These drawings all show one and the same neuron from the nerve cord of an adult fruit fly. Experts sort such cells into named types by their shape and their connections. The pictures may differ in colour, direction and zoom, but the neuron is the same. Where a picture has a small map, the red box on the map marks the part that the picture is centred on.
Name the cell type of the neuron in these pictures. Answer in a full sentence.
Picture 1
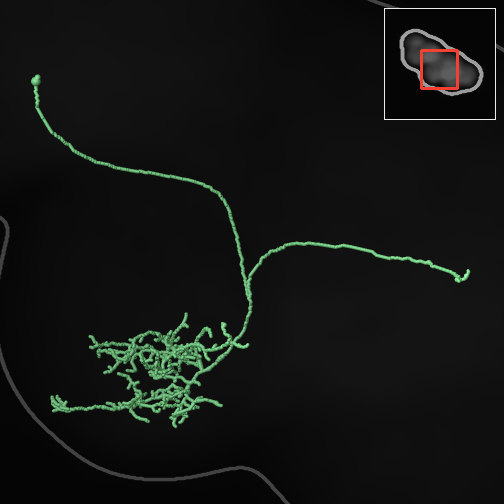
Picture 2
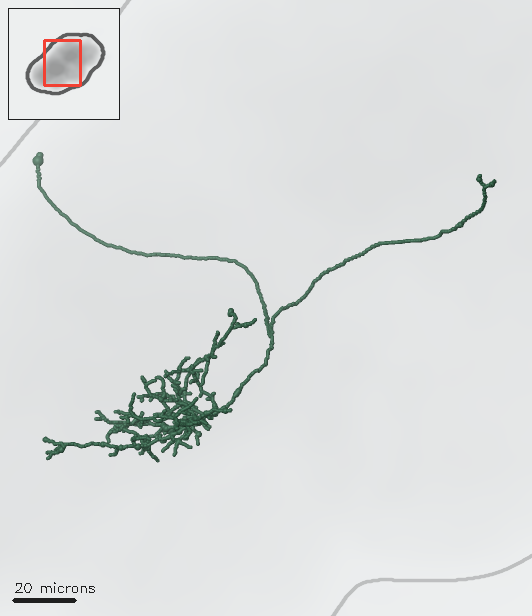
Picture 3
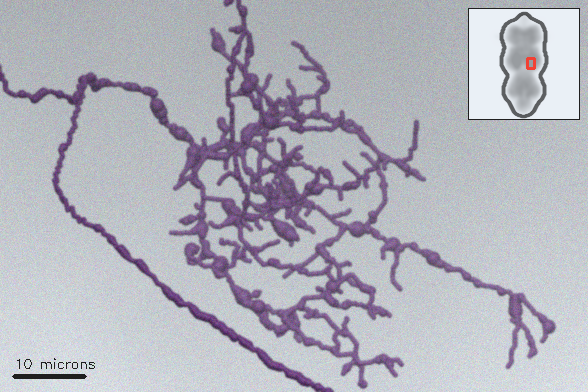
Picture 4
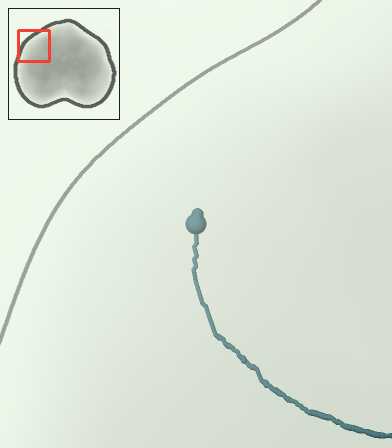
The cell type is IN23B087.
